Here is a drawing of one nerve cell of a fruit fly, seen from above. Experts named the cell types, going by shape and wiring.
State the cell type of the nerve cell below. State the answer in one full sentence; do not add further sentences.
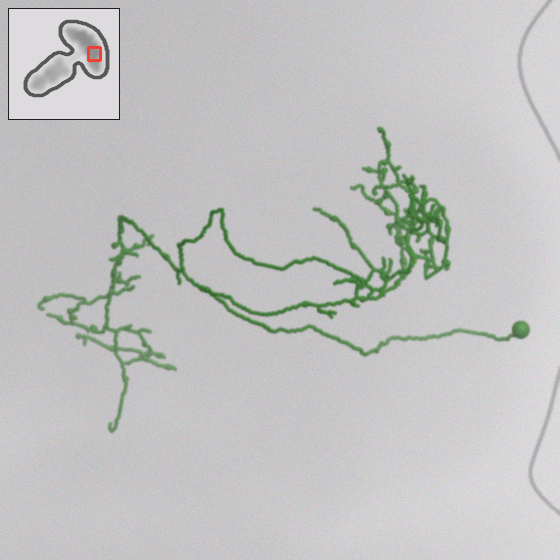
For this nerve cell, the cell type is SLP137.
